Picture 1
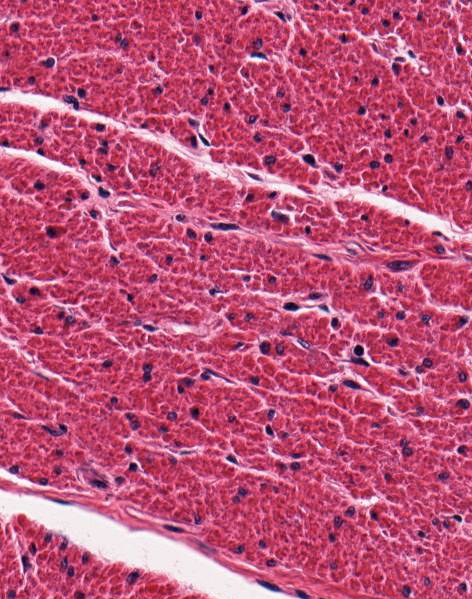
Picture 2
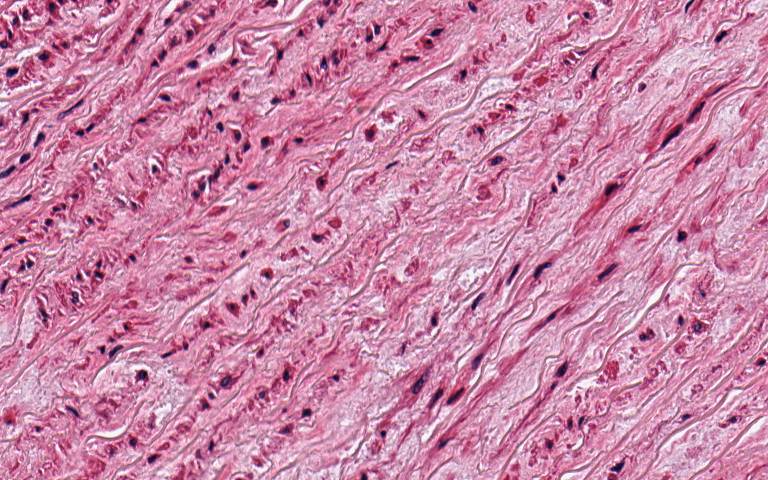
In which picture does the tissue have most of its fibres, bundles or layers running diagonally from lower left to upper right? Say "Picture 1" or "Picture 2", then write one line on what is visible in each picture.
Picture 2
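What picture 1 shows: The field is filled edge to edge by densely packed pink tissue divided into long bands that run from the left side down towards the right.
What picture 2 shows: Fibres and cells run in parallel bands diagonally from lower left to upper right across the whole field.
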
